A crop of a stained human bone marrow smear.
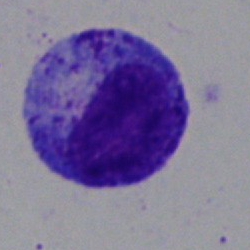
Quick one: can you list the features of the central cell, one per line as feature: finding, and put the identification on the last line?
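Nucleus: fills the lower-right part; border facing cytoplasm nearly straight
Chromatin: dark purple, densely stained
Cytoplasm: pale bluish-lilac crescent, upper-left side
Granules: dark purple, scattered through the cytoplasm
Identity: myelocyte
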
